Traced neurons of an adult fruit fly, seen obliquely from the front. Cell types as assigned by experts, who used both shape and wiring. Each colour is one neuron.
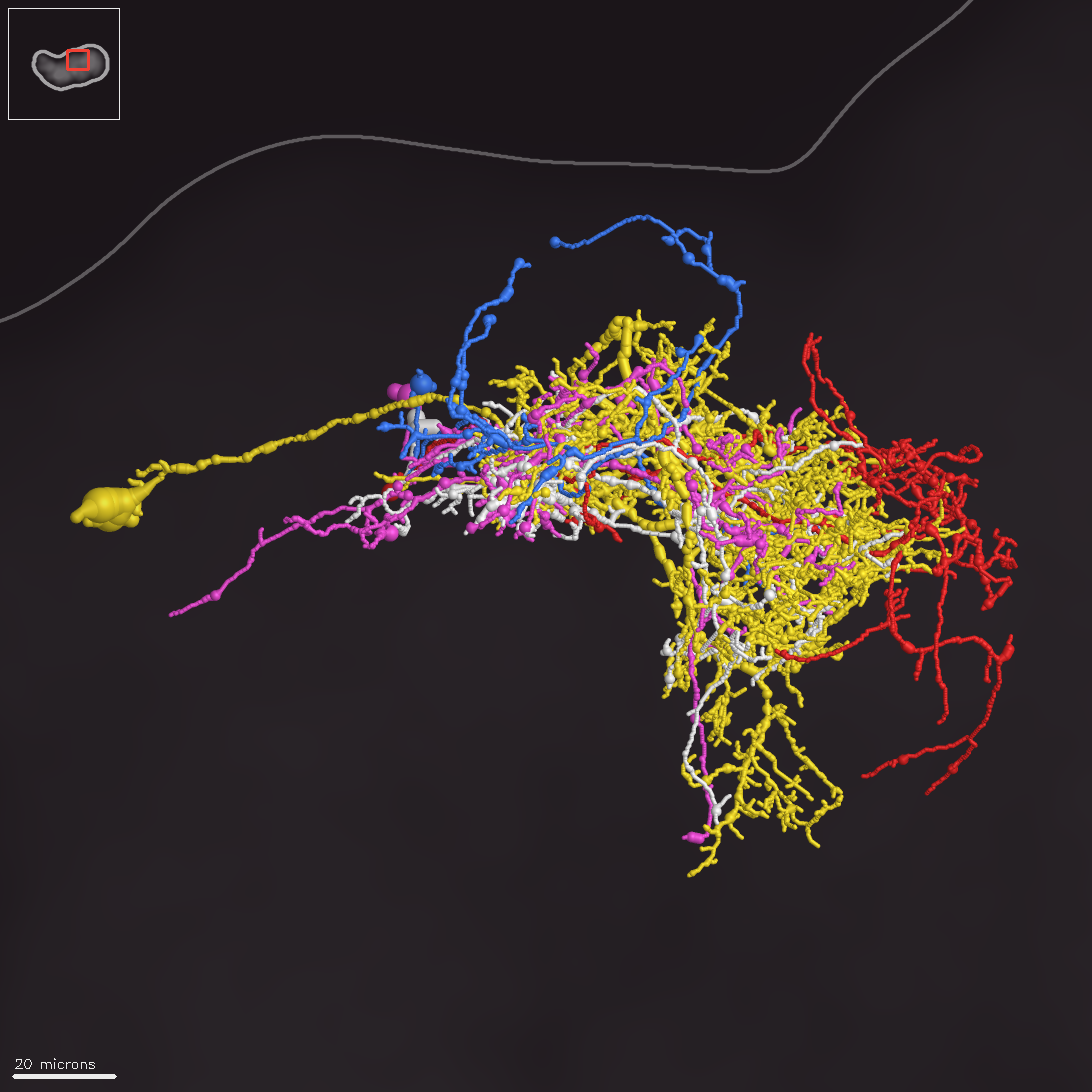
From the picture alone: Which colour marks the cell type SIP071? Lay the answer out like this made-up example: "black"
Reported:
"magenta"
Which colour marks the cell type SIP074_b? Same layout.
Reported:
"blue"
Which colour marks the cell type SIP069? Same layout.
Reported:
"white"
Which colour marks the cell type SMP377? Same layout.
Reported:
"red"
